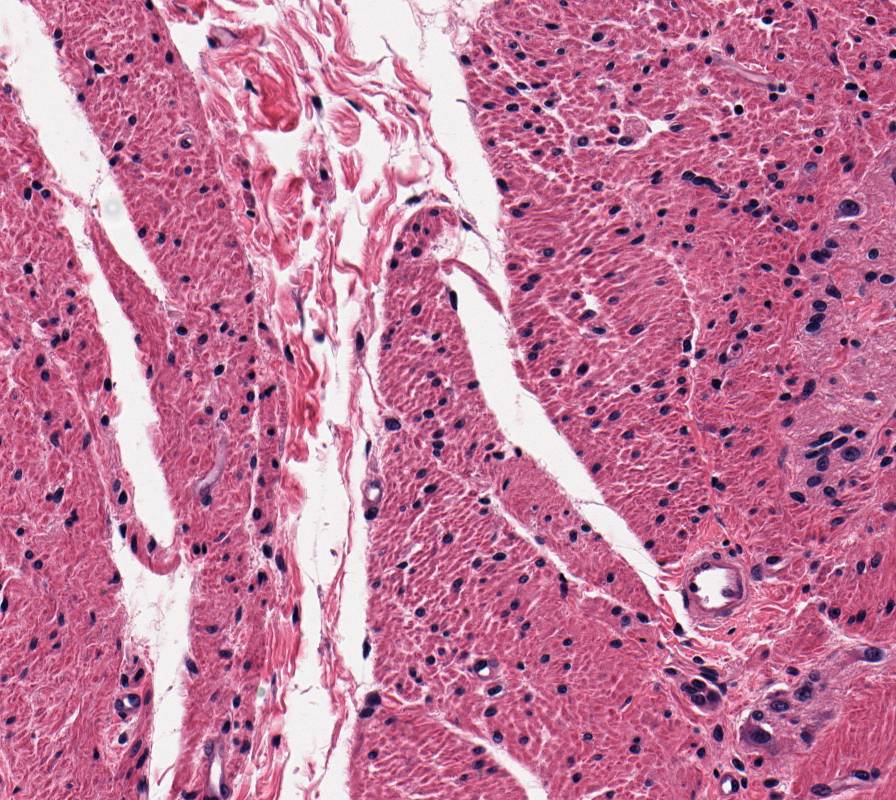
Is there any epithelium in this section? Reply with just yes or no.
No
